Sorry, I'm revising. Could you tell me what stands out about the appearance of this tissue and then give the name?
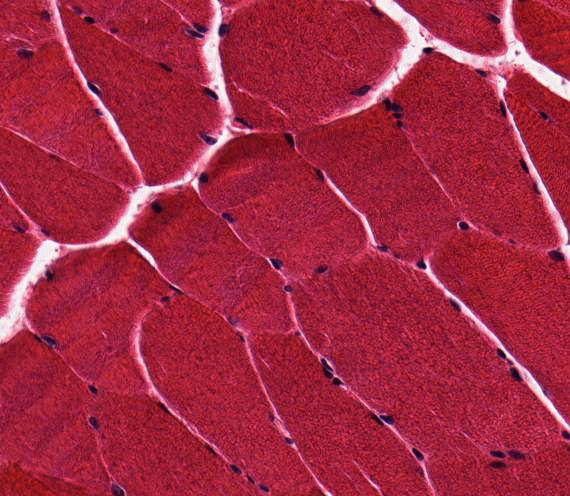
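Look first at the fibres: they are polygonal, their sides flattened where they press against their neighbours. Their nuclei sit at the edges, just beneath the borders, small, dark purple and flattened. The fibre cytoplasm is deep red-pink and finely stippled. This is skeletal muscle.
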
